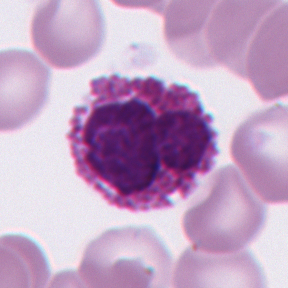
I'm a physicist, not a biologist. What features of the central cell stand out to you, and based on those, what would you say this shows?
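Start with the nucleus: two lobes, the left one larger than the right, both with dark purple, condensed chromatin. Coarse, round granules pack the cytoplasm and give the round outline its bumpy edge. This cell is an eosinophil.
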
